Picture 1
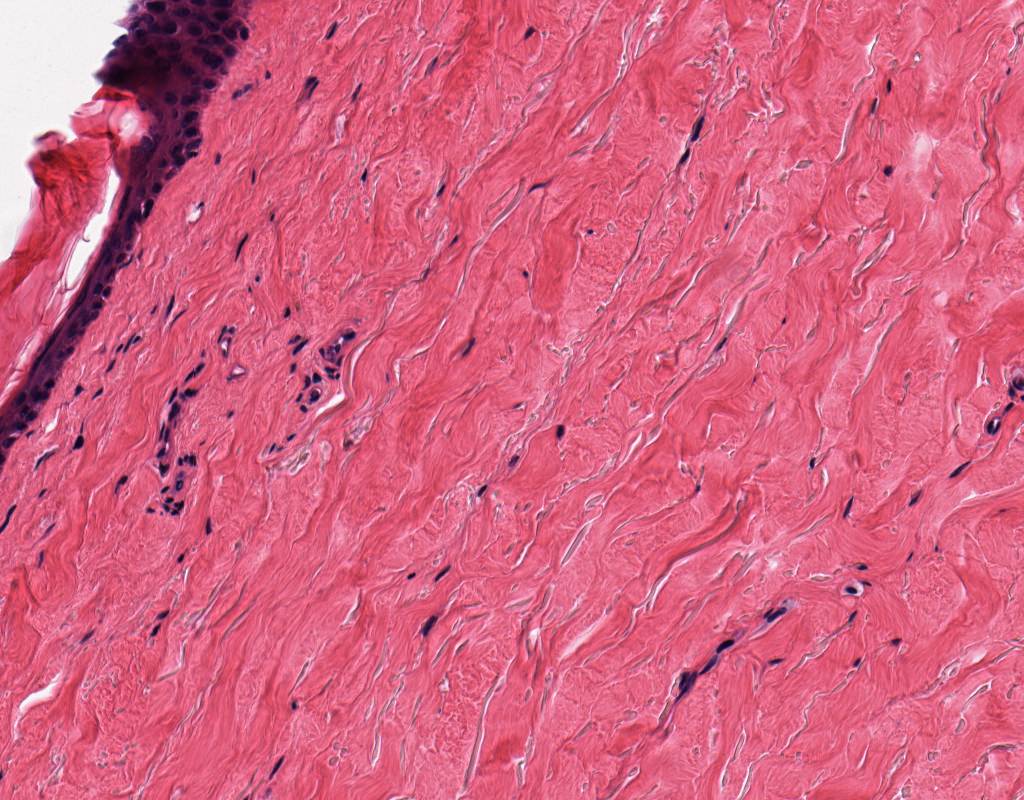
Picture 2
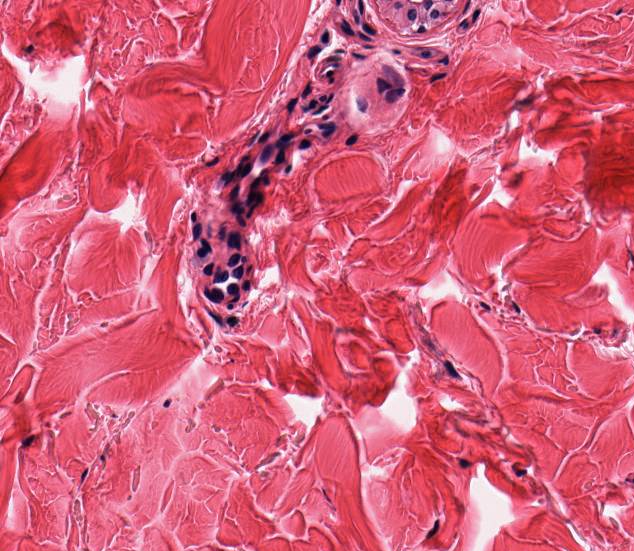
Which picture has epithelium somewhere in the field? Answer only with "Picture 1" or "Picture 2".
Picture 1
